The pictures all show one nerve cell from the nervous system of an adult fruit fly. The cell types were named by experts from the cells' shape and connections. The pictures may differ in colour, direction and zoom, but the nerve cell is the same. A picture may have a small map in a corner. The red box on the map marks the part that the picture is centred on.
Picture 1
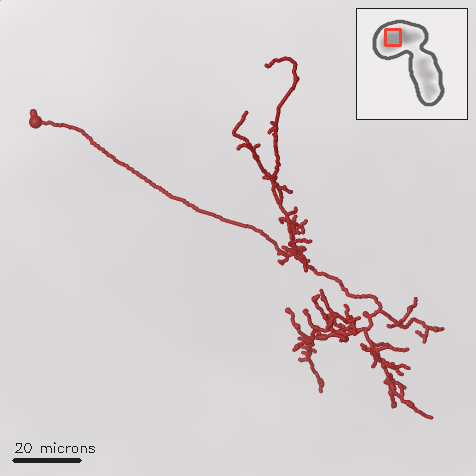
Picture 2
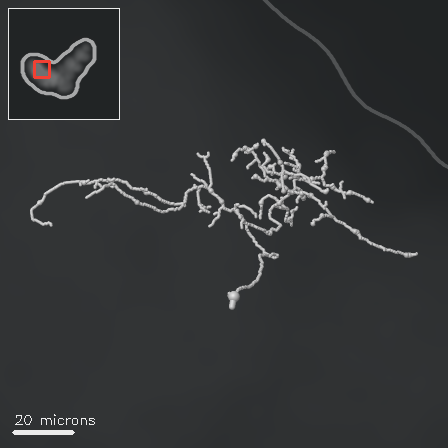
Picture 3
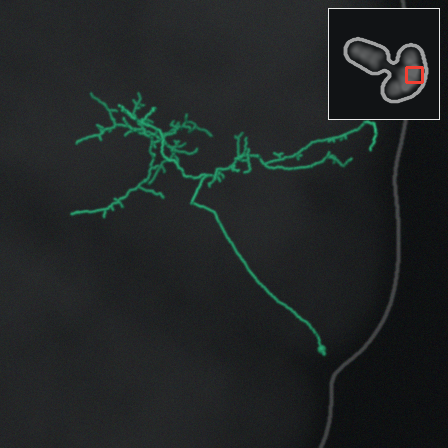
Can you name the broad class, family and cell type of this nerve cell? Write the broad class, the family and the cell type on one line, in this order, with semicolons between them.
central-brain intrinsic neuron; hemilineage SMPad2; CL040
